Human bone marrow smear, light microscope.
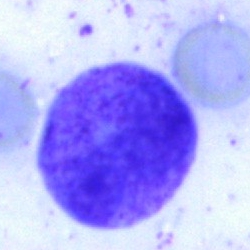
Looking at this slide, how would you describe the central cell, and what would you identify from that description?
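It's a round cell, and the chromatin is finely dispersed rather than gathered into coarse clumps, with the nucleus staining deep purple. No vacuoles show anywhere in it. So, a promyelocyte.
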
